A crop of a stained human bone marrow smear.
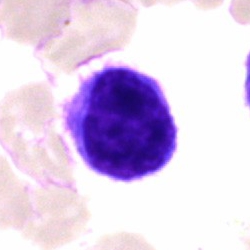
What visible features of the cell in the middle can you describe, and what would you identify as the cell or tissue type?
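Checking the outline first, it is roughly round. Next, the chromatin stains dark purple and looks dense, with some coarse clumping. The cytoplasm forms only a thin pale bluish-lavender rim, mostly on the left side. No vacuoles are present. Last, the name: lymphocyte.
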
